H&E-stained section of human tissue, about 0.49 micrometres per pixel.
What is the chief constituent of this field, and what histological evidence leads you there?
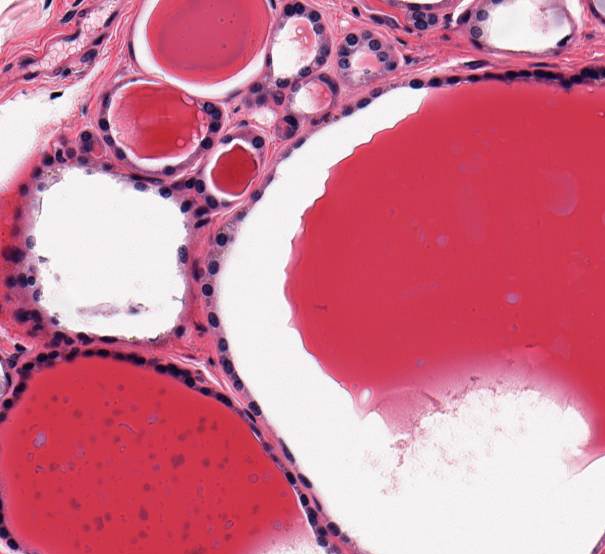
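I'd say thyroid follicle: closed, rounded follicles of widely varying size, most filled with eosinophilic colloid, make up the field.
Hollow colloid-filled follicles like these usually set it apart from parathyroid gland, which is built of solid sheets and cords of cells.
The biggest fills most of the right half, and the large ones have a single lining layer of flattened epithelial cells. Their nuclei look small, round, dark and evenly spaced, not overlapping.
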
